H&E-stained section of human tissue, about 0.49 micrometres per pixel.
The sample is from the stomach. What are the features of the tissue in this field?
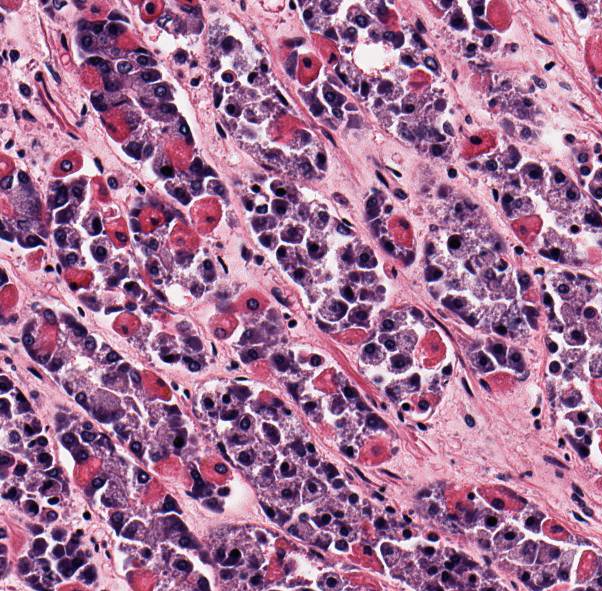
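Cells form nests and cords between diagonal stromal strands, upper left to lower right. The pale pink fibrous stroma, with thin spindle-shaped nuclei, is broadest toward the lower right. Glands with lumens and fat cells are absent. Small clear gaps around some groups fit processing shrinkage.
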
